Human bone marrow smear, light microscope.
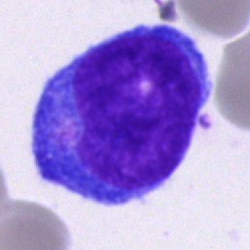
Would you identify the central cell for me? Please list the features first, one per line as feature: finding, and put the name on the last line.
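Chromatin: finely granular, fairly evenly spread
Cytoplasm colour: deep blue
Cytoplasmic rim: widest on the left side of the cell
Cytoplasmic patch: faint, pinkish-purple, on the left beside the nucleus
Name: blast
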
